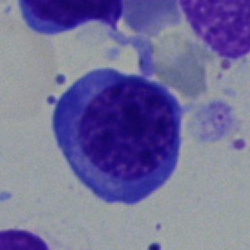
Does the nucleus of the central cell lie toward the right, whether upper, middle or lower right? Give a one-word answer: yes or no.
Yes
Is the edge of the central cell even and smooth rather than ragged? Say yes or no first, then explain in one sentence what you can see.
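Yes. The cell outline is round to oval with a smooth edge.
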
